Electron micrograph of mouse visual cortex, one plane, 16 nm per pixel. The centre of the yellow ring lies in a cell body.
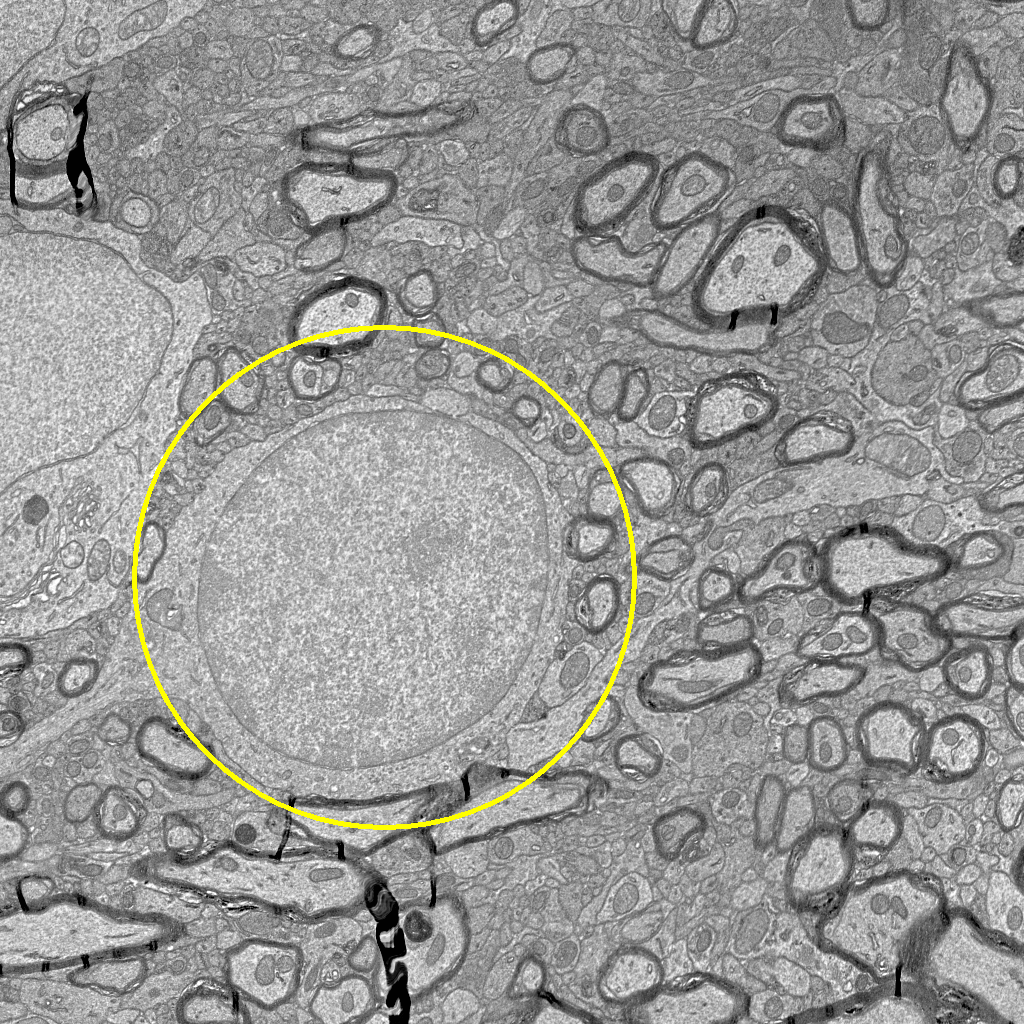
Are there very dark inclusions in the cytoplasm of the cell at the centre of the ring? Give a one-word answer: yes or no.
No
